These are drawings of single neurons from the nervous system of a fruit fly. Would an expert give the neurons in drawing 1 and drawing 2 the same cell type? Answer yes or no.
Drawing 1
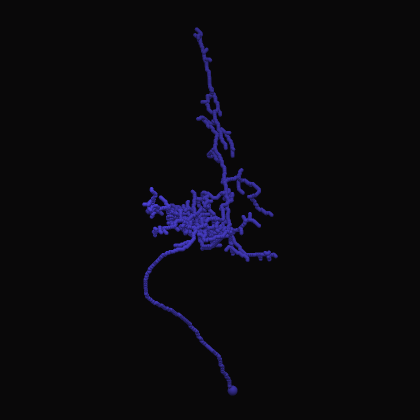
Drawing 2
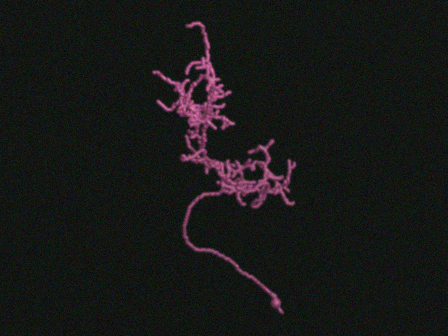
yes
